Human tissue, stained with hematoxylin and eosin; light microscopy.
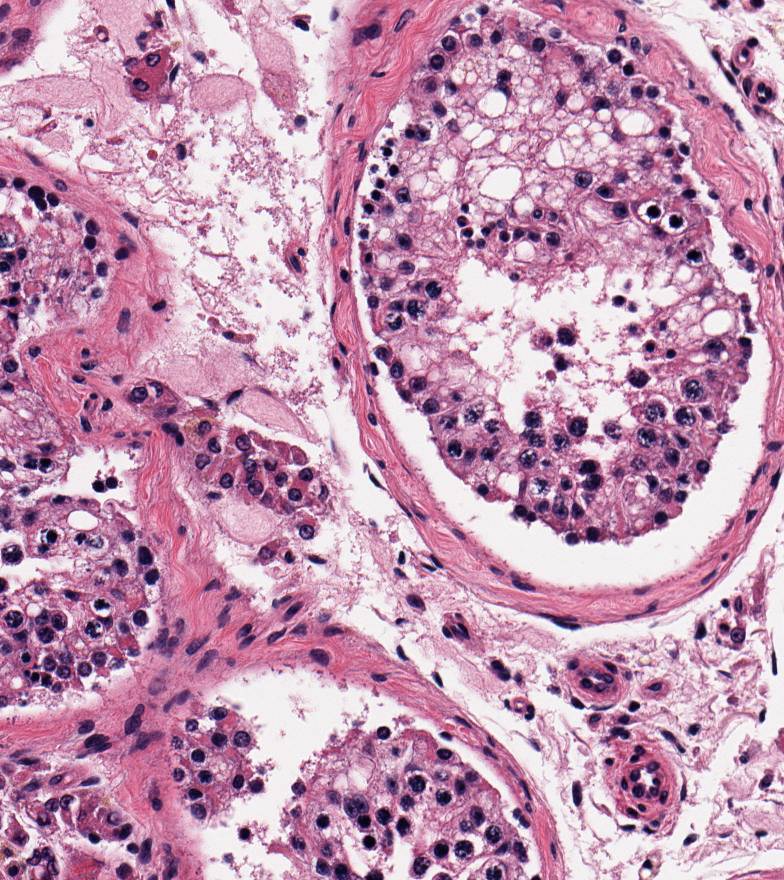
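Testis. Rounded tubules in cross-section, separated by interstitial tissue; largest tubule upper right. Thick pink fibrous wall around each tubule, with flattened, elongated nuclei running concentrically. Lining: stratified epithelium several cells deep, nuclei mostly round. Many clear rounded vacuoles in the inner epithelium of the large tubule.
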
